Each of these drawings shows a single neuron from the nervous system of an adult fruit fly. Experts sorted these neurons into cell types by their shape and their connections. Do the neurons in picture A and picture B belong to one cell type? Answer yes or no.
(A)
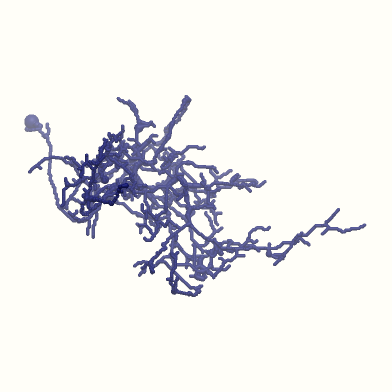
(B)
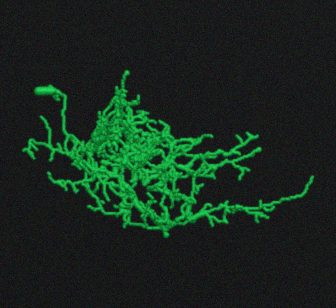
yes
